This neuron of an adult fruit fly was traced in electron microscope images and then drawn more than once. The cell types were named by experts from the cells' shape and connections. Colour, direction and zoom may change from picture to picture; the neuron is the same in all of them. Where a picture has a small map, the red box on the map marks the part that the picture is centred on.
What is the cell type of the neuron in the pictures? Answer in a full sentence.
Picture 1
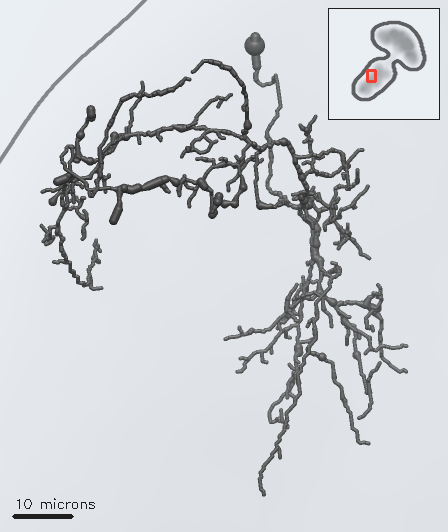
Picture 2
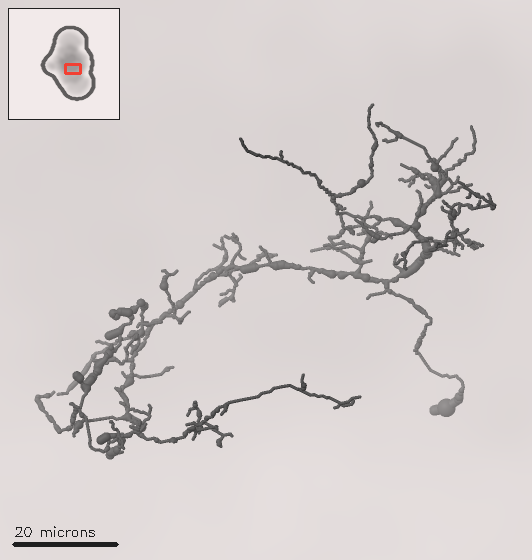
The cell type is IN08A049.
